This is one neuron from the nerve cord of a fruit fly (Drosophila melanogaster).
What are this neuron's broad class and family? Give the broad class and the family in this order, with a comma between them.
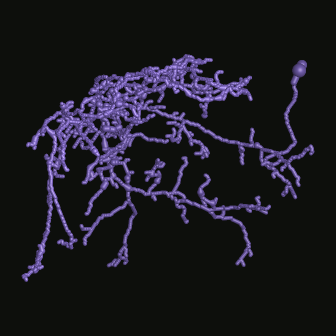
nerve-cord intrinsic neuron, hemilineage 08A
